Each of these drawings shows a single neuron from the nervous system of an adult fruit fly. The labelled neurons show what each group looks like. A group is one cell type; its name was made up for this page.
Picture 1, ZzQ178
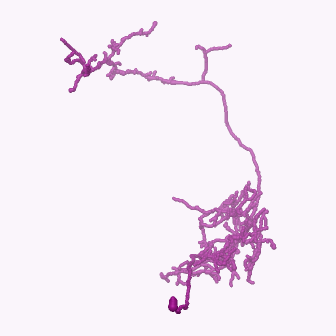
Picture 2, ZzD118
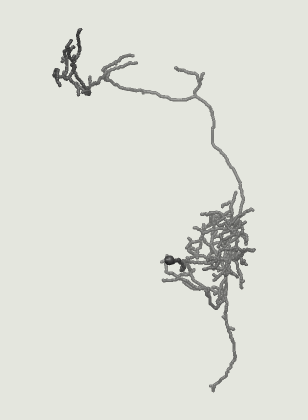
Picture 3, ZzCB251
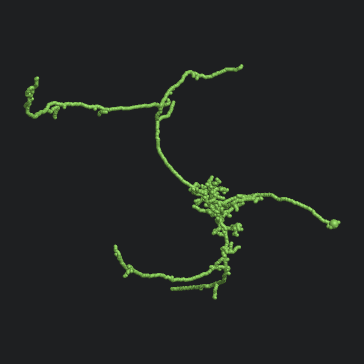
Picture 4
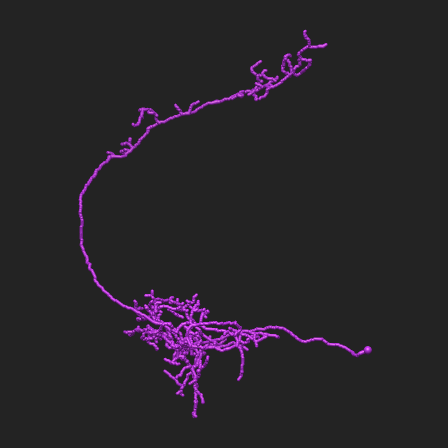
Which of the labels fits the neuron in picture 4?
ZzD118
